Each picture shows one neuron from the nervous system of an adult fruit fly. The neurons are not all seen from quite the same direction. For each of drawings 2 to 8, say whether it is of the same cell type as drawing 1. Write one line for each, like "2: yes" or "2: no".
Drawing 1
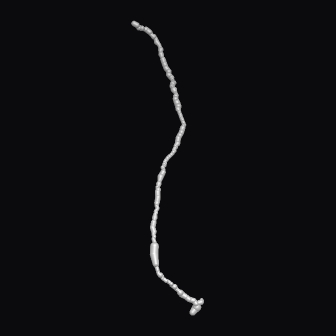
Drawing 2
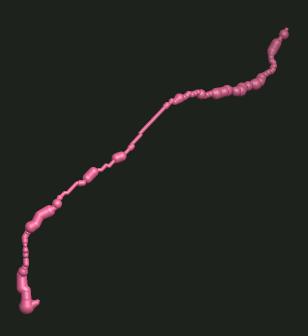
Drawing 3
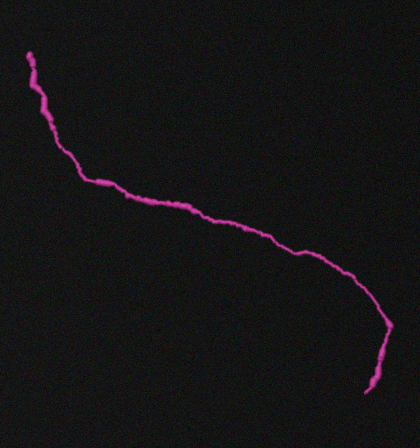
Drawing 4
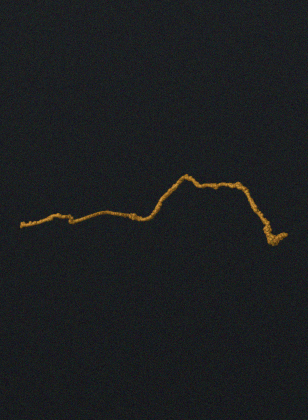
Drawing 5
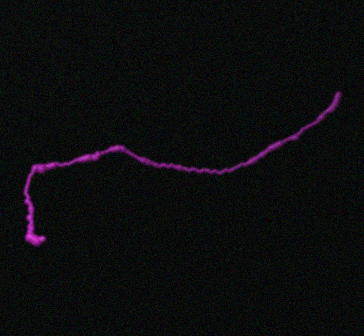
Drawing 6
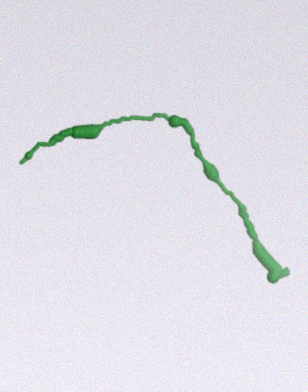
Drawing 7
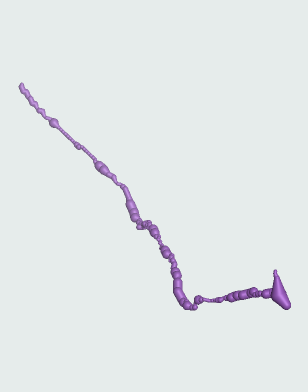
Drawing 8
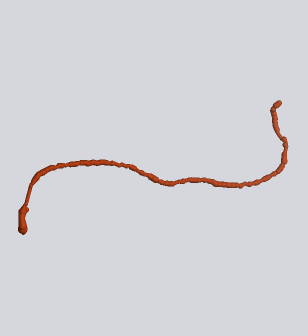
2: yes
3: yes
4: yes
5: no
6: no
7: no
8: yes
